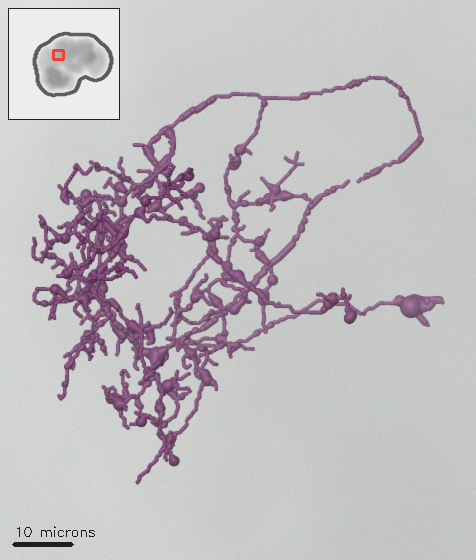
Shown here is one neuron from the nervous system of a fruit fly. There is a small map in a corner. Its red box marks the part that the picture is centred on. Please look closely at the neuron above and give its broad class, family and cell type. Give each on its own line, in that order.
central-brain intrinsic neuron
hemilineage VLPa1_lateral
AVLP415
